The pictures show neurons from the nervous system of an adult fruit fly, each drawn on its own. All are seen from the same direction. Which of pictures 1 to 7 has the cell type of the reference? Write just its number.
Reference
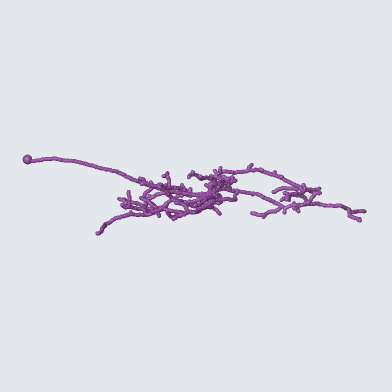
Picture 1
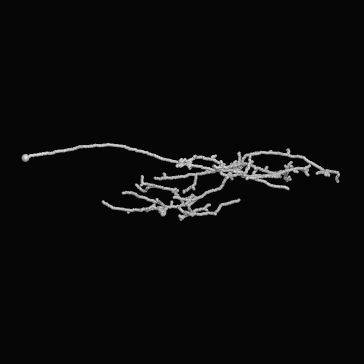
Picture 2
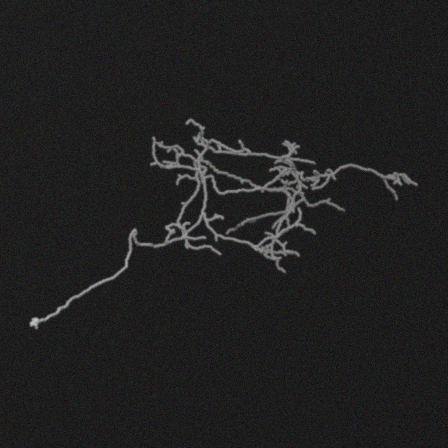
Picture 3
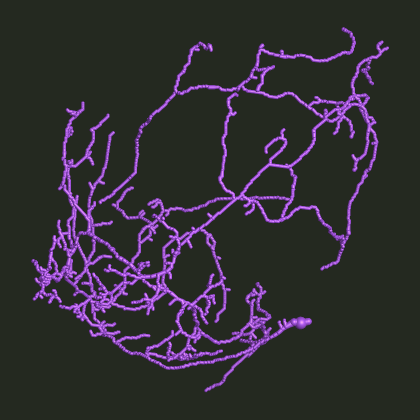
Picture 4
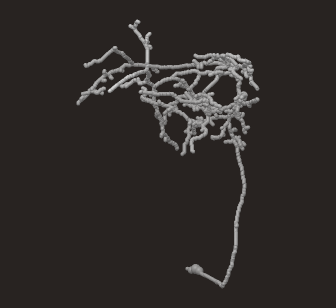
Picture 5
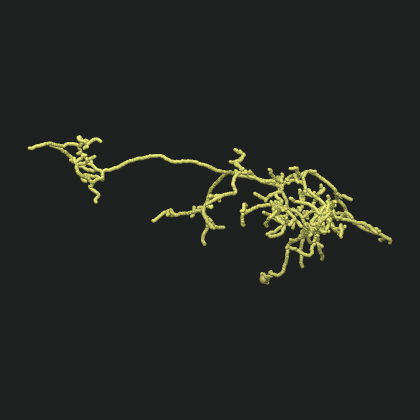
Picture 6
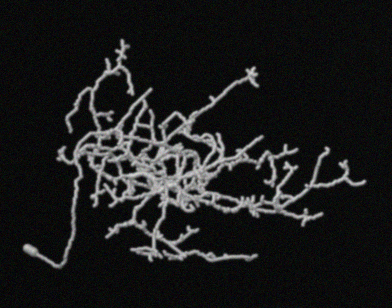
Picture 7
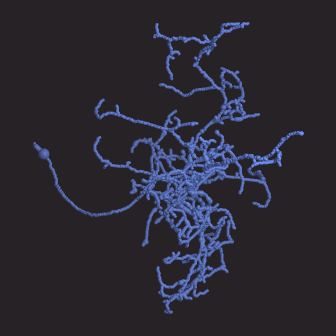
1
